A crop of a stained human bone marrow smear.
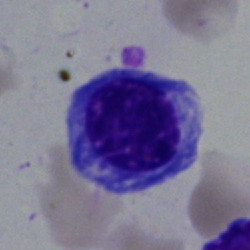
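Erythroblast, the cell in the middle of this stained bone marrow smear. Its chromatin stains dark purple and appears dense and condensed. A deep blue cytoplasm forms a rim around the nucleus, widest at the lower left. Toward the lower edge of the cell, paler, streaky areas lie within the cytoplasm.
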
